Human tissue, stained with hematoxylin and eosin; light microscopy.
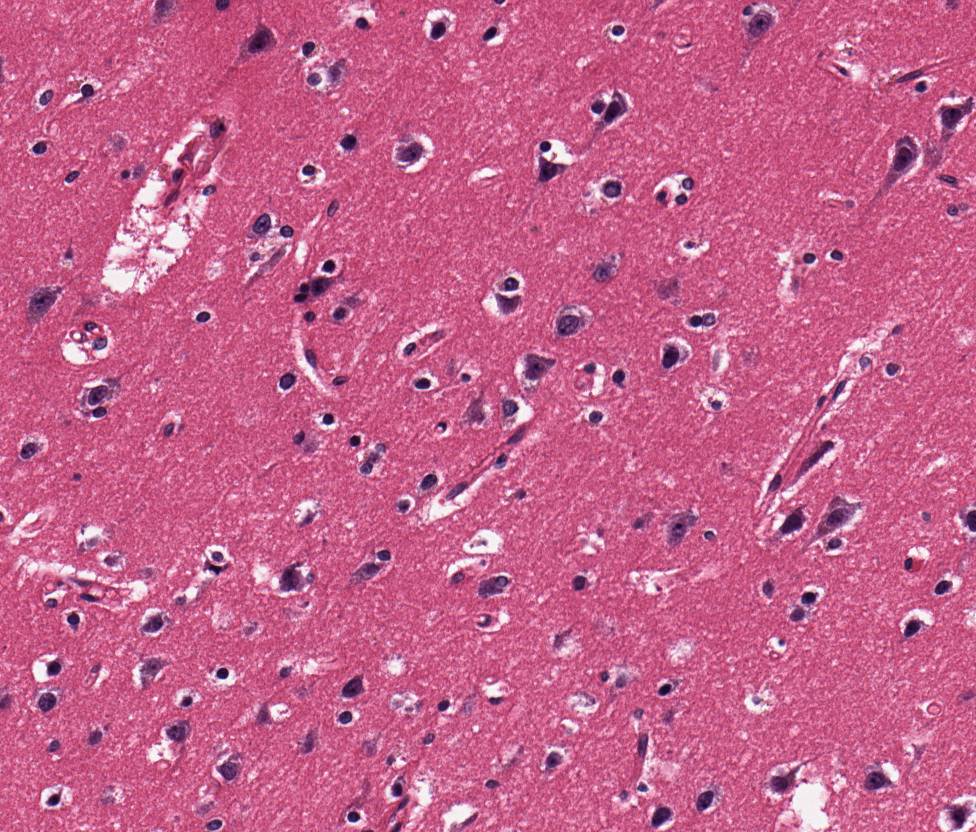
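Cerebral cortex: finely granular pink neuropil with cells scattered singly and fairly evenly, not layered into groups. Neurons show angular or triangular bodies, round pale nuclei, dark nucleoli. Small thin-walled vessels run obliquely; one at upper left sits in a widened clear space with pale wispy material.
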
